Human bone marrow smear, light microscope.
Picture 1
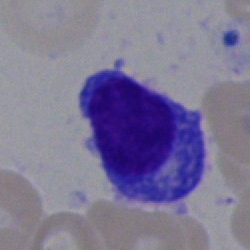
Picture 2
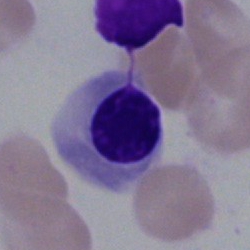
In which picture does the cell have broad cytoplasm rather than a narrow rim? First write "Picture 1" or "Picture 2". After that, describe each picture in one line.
Picture 2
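What picture 1 shows: The nucleus fills most of the cell and sits off-centre toward the upper left.
What picture 2 shows: The cytoplasm forms a broad rim on the left and lower side of the nucleus.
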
